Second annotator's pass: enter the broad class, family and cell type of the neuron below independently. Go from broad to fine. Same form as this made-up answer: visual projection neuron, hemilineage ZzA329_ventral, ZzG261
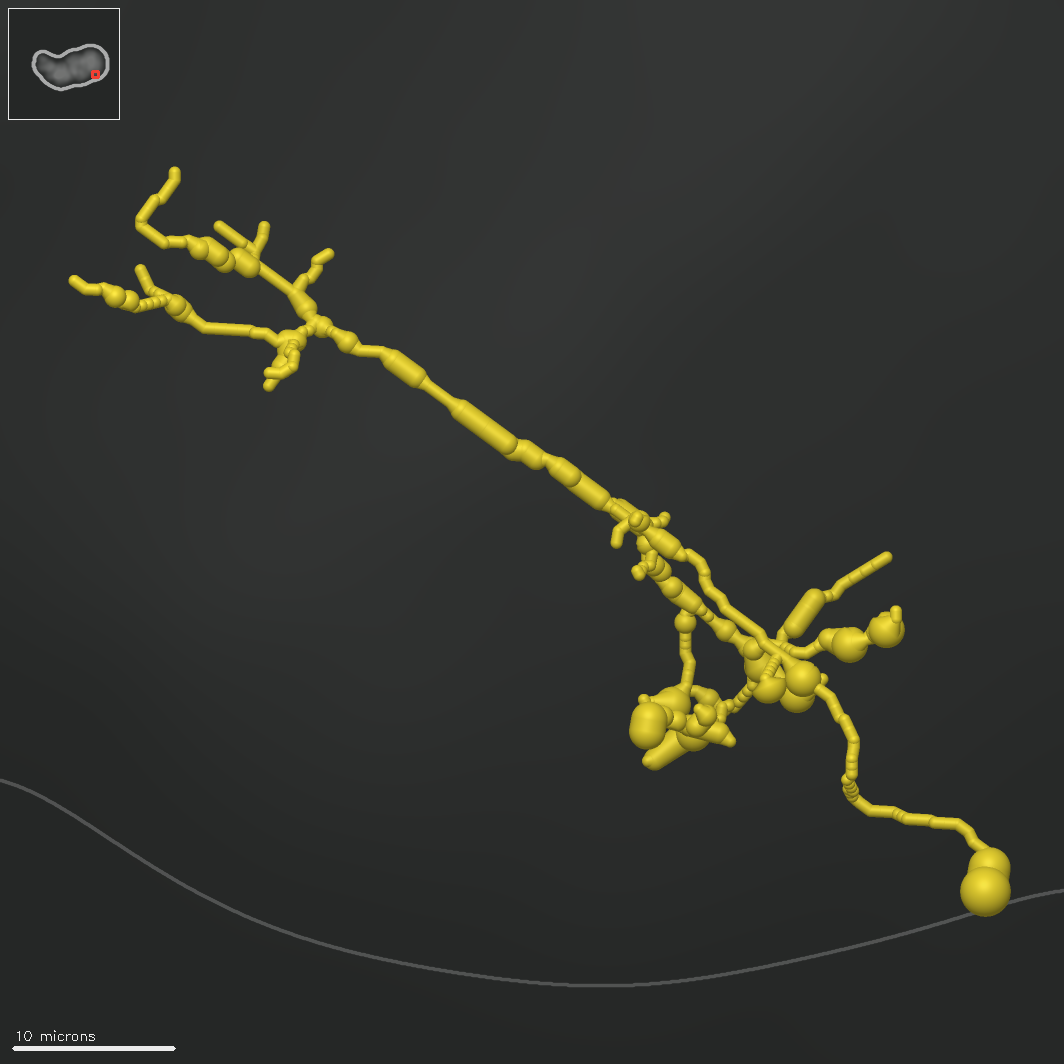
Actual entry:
optic-lobe intrinsic neuron, Mi, Mi13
